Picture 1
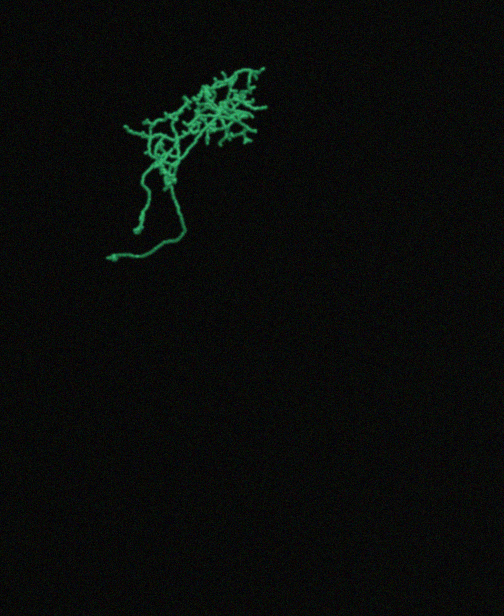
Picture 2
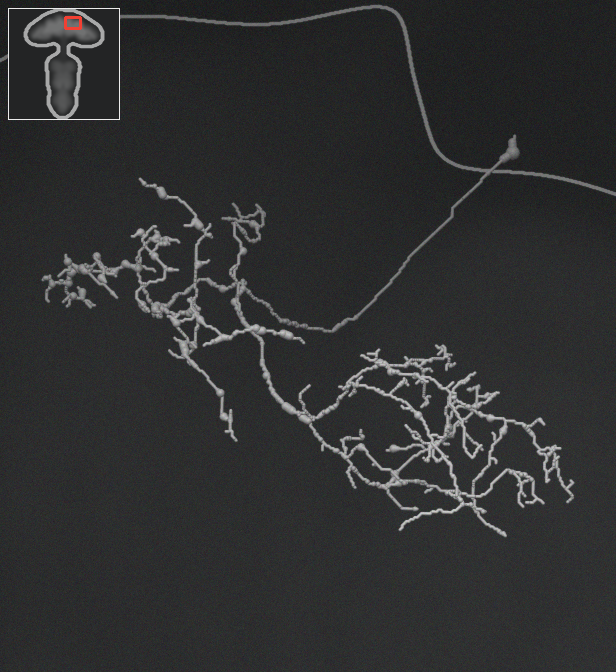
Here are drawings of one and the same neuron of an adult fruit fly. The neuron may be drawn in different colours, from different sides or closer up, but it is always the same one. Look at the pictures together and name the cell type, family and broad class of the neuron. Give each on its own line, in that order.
SLP242
hemilineage CREl1
central-brain intrinsic neuron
